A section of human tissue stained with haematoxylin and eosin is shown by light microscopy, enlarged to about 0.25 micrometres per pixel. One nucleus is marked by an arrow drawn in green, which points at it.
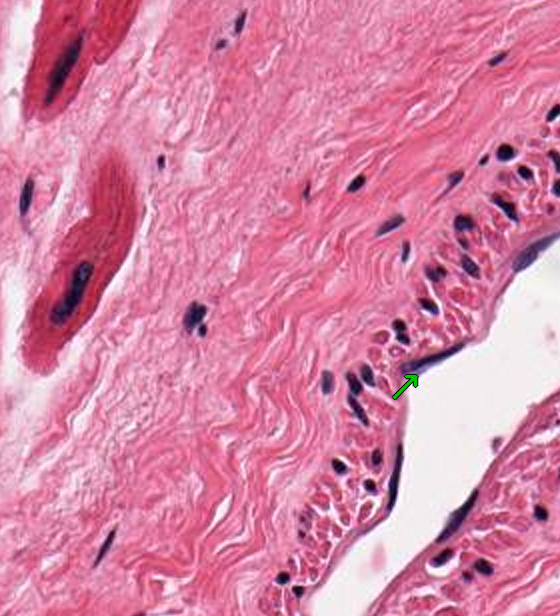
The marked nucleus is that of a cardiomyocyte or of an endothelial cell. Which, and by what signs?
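Endothelial cell. The nucleus is thin, elongated and flattened, stretched parallel to the edge of the clear white lumen. The nucleus stains dark purple evenly, with no visible internal detail; it is longer but much narrower than the plumper oval nuclei just behind it. Almost no cytoplasm is visible around the nucleus, only a thin pink line continuing along the lumen surface. The cell lies at the very edge of the empty lumen, with a packed cluster of small round red bodies and other nuclei directly on its tissue side.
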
